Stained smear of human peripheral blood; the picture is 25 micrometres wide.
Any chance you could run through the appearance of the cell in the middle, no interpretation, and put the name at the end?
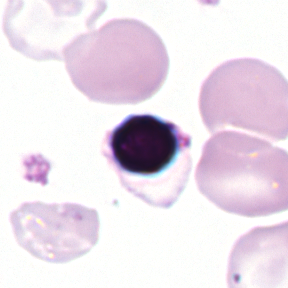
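An off-centre nucleus, with most of the cytoplasm lying below it, shows no visible nucleoli. The cytoplasm is pale greyish-pink and contains no granules below the nucleus. It is a normoblast.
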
